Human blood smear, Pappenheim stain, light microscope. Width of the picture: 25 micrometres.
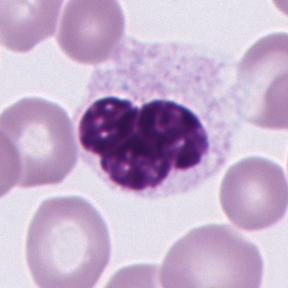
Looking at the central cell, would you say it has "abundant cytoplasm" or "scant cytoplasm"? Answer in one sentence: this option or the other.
The cytoplasm forms a broad area around the nucleus.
